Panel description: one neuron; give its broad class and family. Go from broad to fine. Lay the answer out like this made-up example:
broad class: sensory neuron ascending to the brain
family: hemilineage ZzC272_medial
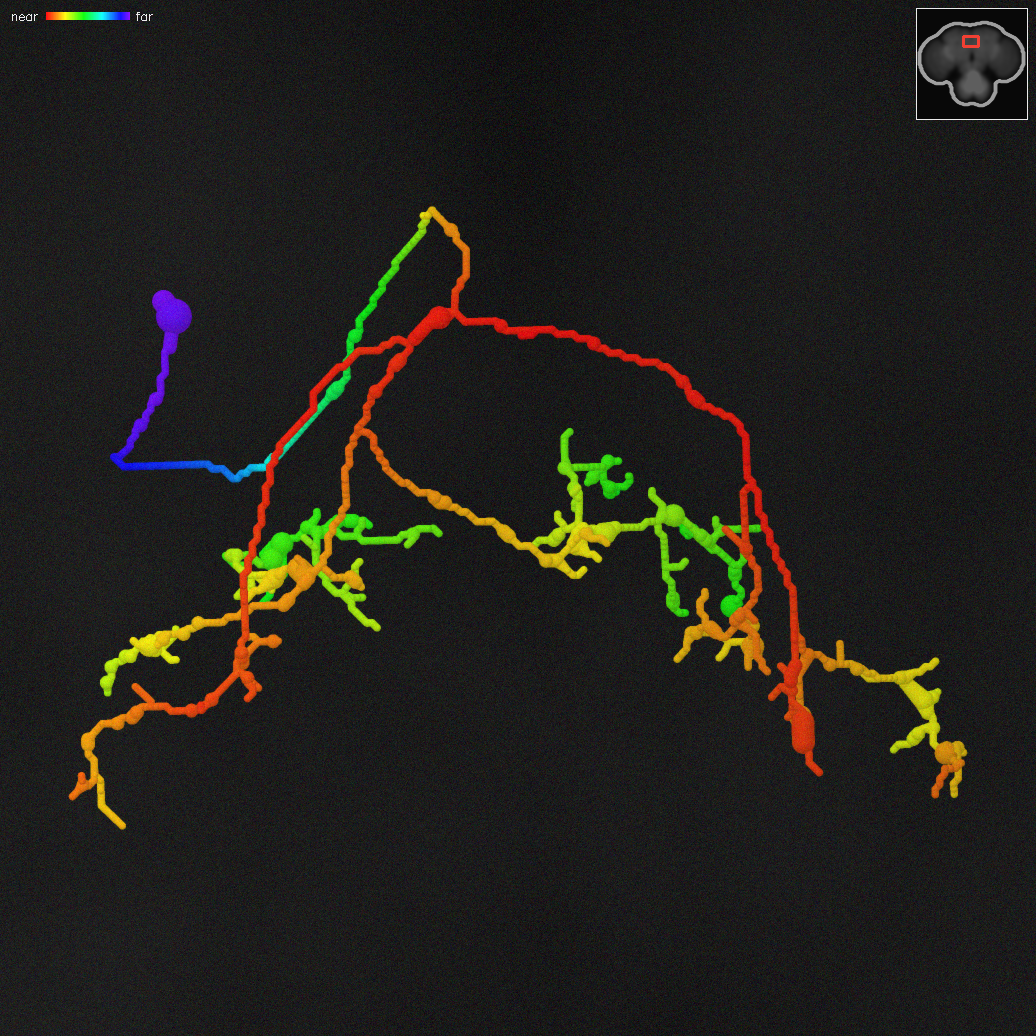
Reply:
broad class: central-brain intrinsic neuron
family: hemilineage DM6_dorso_medial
